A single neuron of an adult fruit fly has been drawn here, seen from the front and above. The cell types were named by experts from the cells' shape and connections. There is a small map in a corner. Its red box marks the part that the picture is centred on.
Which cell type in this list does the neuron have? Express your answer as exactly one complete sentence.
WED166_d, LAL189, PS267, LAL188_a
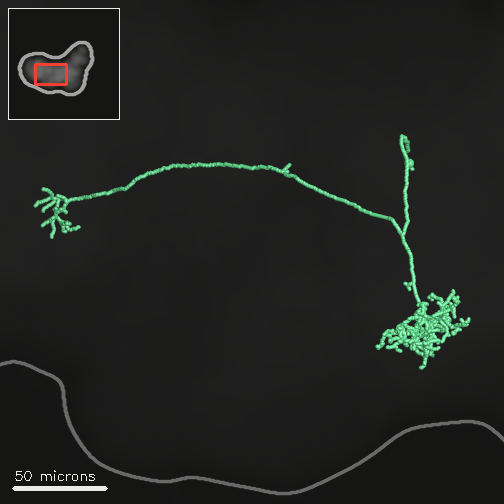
In the scheme of cell types, this neuron is WED166_d.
